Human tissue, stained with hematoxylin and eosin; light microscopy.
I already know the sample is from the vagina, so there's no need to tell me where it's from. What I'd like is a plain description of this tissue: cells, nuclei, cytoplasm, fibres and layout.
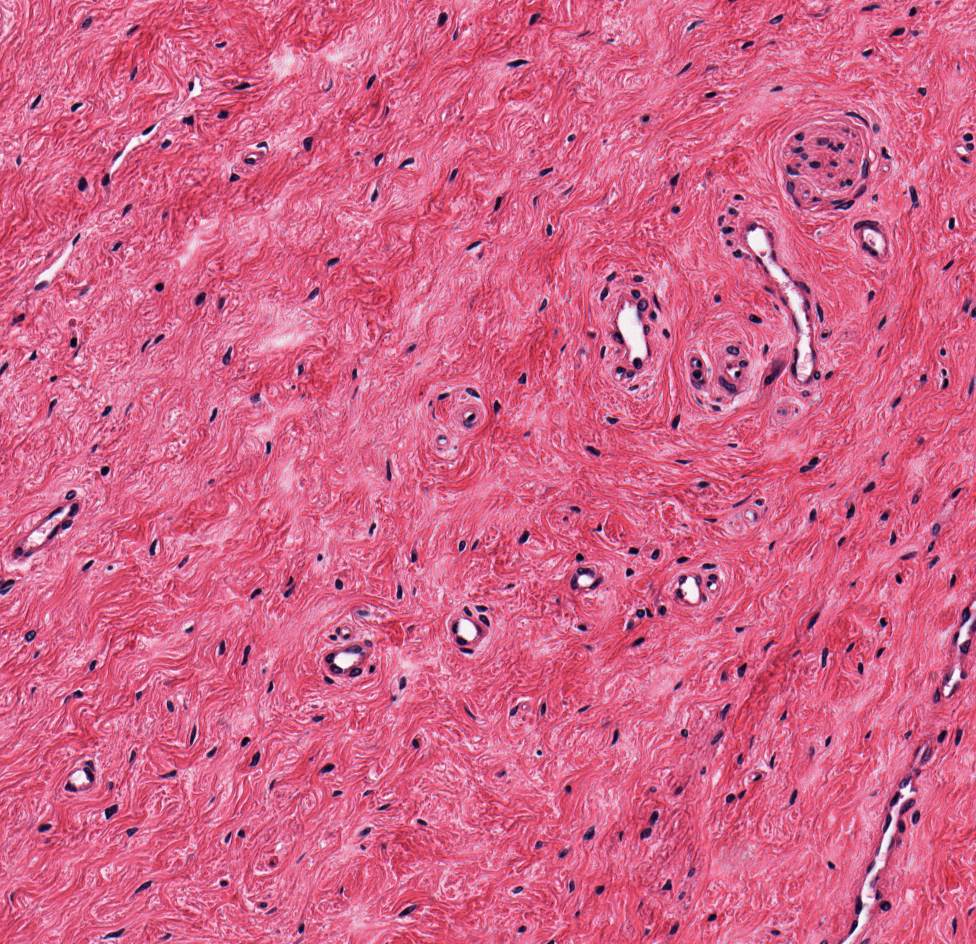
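First, the background: densely packed pink collagen fills the whole field, and no epithelium appears anywhere. Second, fibre arrangement: the collagen fibres are wavy and interlace in many directions instead of running parallel. Third, cells: they are sparse and scattered, with small, dark, elongated nuclei and little visible cytoplasm. Last, vessels: small ones with round lumens are scattered throughout, clustering most in the upper right.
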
